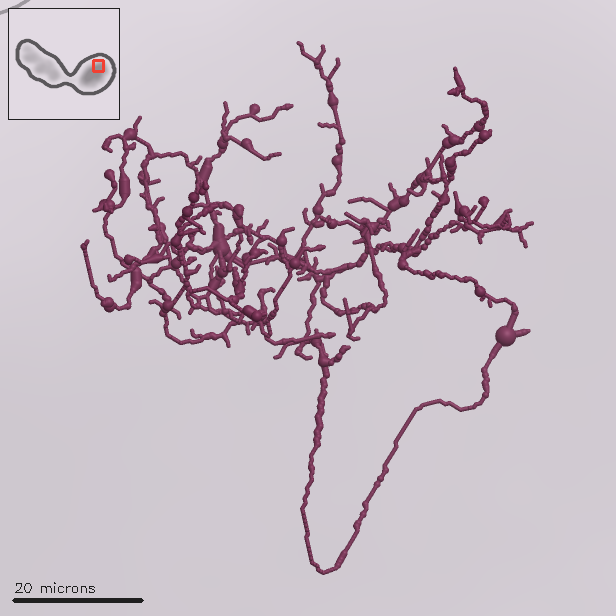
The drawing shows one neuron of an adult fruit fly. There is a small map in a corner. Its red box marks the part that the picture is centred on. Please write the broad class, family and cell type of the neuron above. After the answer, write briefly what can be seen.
Its broad class is central-brain intrinsic neuron. Its family is hemilineage LHl4_dorsal. It is of cell type LHAV4b4. Its cell body lies on the right of the picture. From top to bottom in the picture it spans about 85 microns. Dozens of branch ends can be seen.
